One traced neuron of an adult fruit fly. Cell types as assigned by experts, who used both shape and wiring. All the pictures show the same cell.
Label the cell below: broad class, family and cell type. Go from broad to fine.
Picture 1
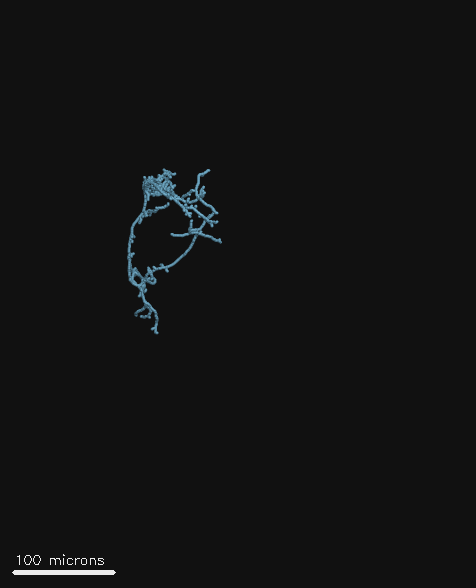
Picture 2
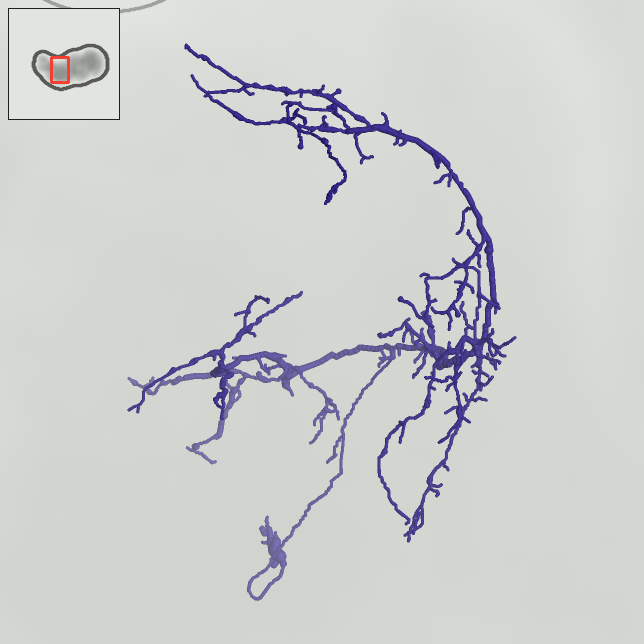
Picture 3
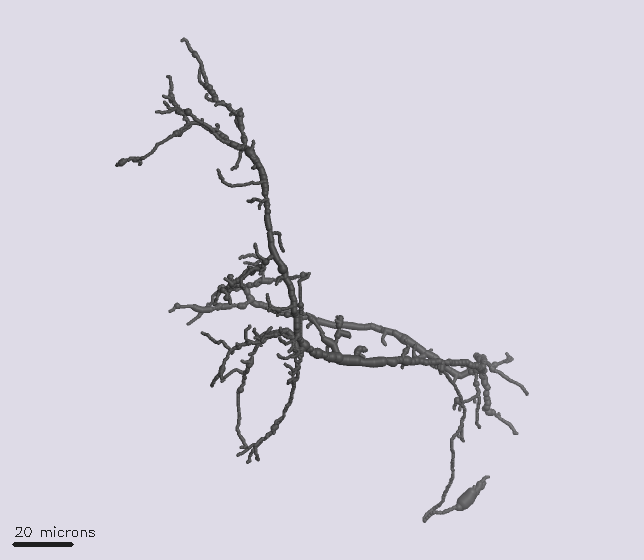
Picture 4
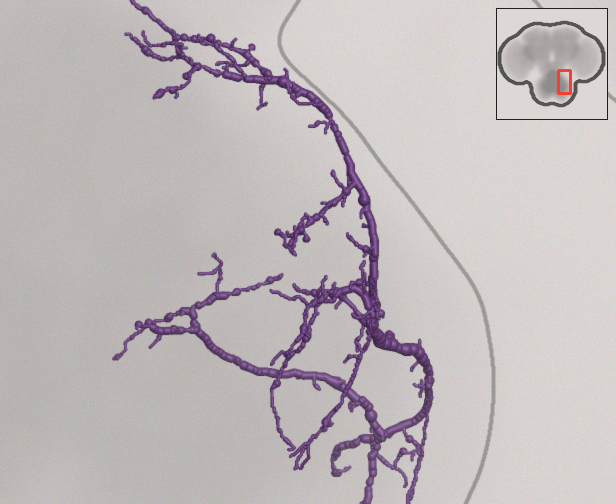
nerve-cord intrinsic neuron; hemilineage 13A; IN13A022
